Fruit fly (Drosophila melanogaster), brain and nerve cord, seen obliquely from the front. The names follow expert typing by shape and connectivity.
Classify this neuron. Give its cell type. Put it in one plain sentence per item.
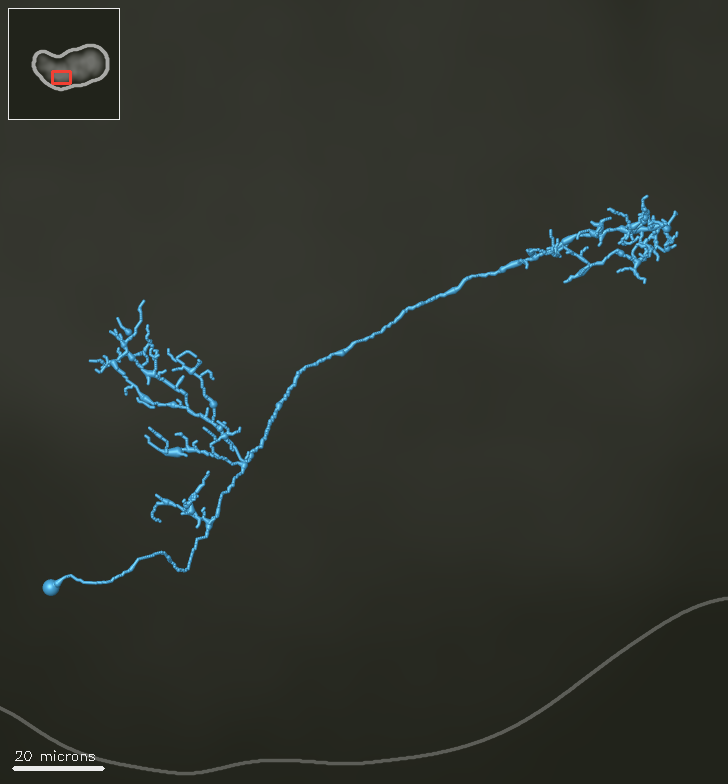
The cell type is TmY21.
